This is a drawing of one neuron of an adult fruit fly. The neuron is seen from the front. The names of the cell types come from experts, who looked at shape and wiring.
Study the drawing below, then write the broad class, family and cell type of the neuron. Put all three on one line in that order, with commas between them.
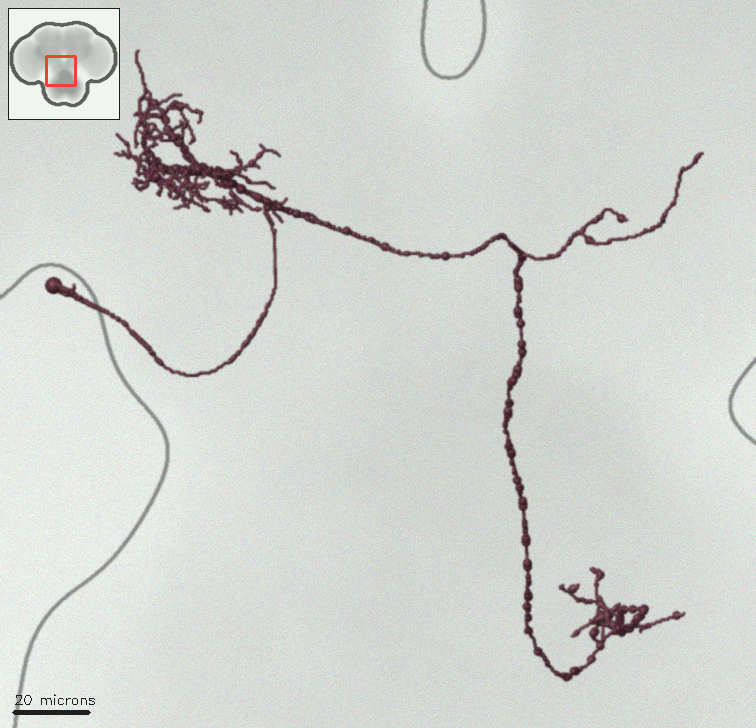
descending neuron, hemilineage LB7, DNge091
